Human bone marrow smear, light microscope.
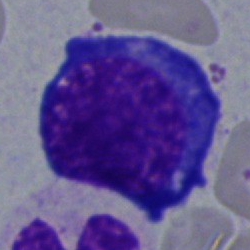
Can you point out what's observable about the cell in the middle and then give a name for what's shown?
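Looking at the chromatin first: it's dark purple and blotchy, with many small paler pinkish patches scattered through it. The cytoplasm stains a deep, intense blue, and its rim is widest on the right side of the cell. There's also a paler zone in that cytoplasm at the upper right, next to the nucleus. So this is a proerythroblast.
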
